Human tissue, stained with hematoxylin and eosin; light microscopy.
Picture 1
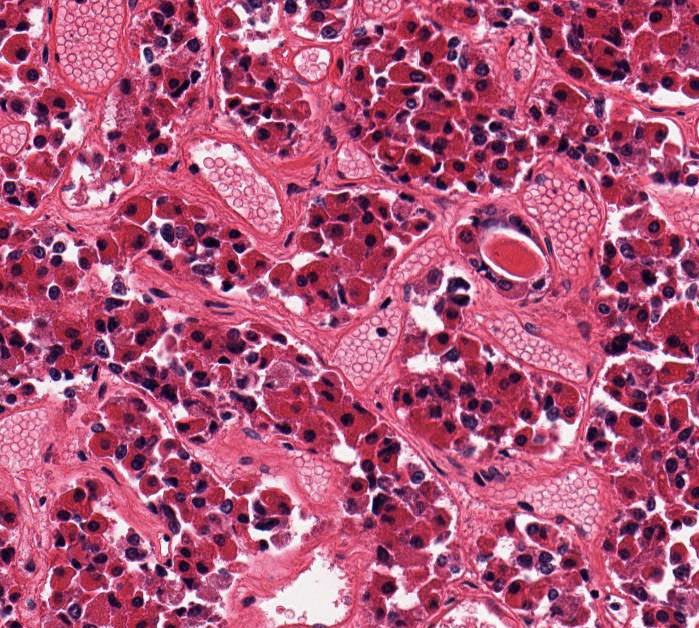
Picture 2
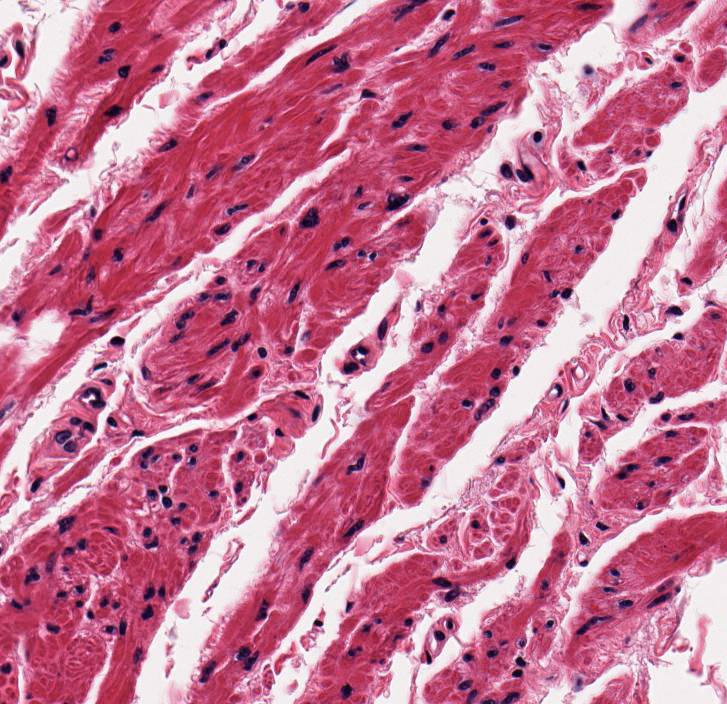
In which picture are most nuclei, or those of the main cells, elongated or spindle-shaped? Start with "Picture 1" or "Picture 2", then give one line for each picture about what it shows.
Picture 2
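In picture 1: The nuclei of the nest cells are small, round and dark.
In picture 2: Dark, elongated nuclei lie within the fibres and are aligned with the fibres' long axis.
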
